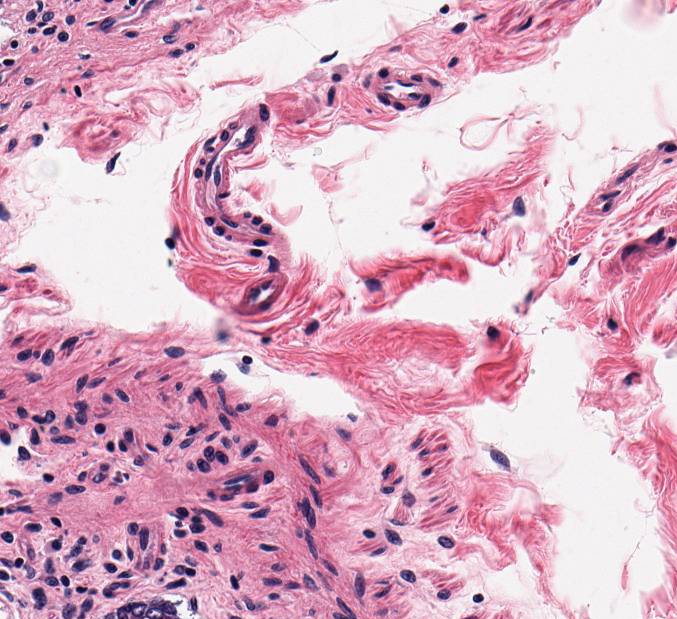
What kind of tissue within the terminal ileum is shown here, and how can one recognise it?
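You're looking at dense connective tissue. Pink bundles of wavy eosinophilic collagen are separated by wide, irregular, empty clear spaces across the upper and right parts. Most nuclei are dark purple, elongated or spindle-shaped, lying along the fibres. Cytoplasm is scant and indistinct.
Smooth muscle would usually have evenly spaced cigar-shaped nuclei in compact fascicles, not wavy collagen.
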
